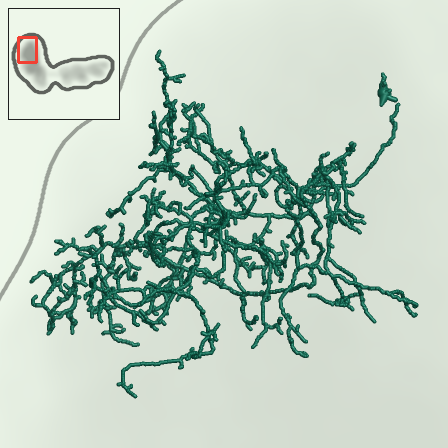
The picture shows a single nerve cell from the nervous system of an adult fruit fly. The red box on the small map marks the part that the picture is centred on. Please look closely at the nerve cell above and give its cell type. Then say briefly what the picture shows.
Its cell type is SMP418. Its broad class is central-brain intrinsic neuron. The picture shows more than a hundred branch ends. As drawn here it is about as wide as it is tall.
